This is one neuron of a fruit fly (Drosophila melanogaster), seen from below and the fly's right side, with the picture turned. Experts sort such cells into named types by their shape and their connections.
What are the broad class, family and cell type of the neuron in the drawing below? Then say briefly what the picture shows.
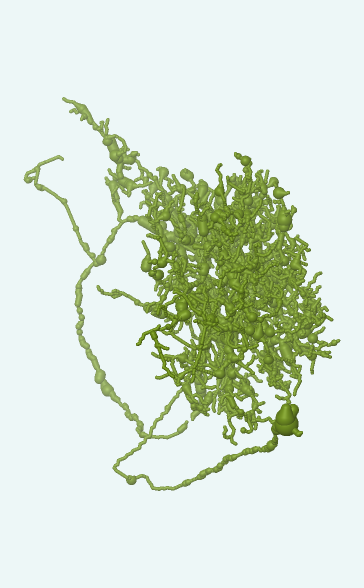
It is a central-brain intrinsic neuron. The family is hemilineage LALa1_anterior. Its cell type is AVLP090. In this view it is about as wide as it is tall.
